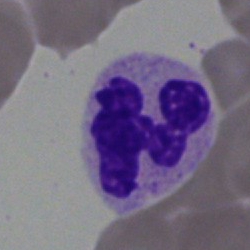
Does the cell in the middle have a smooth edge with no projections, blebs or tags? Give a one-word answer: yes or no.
Yes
